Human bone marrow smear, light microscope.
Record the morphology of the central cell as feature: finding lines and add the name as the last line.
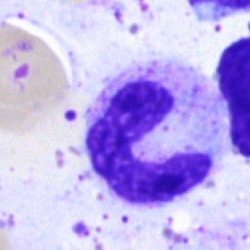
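Nucleus: curved into a C that opens to the right
Chromatin: coarse and clumped
Cytoplasm: plentiful, pale lilac-pink
Granules: fine, scattered, purple-pink
Name: band neutrophil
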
